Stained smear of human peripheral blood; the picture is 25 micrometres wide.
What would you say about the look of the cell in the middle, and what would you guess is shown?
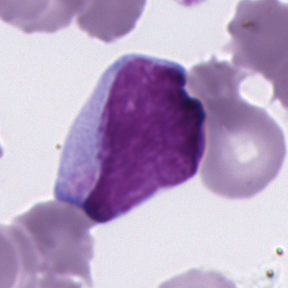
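Look first at the outline of this cell: it is angular and polygonal, not round. Now find the nucleus, which sits off-centre and runs right up to the cell edge along the right side. Near the upper end of that right border you can see a small notch. The chromatin is stained dark purple all through the nucleus. This cell is a myeloblast.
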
